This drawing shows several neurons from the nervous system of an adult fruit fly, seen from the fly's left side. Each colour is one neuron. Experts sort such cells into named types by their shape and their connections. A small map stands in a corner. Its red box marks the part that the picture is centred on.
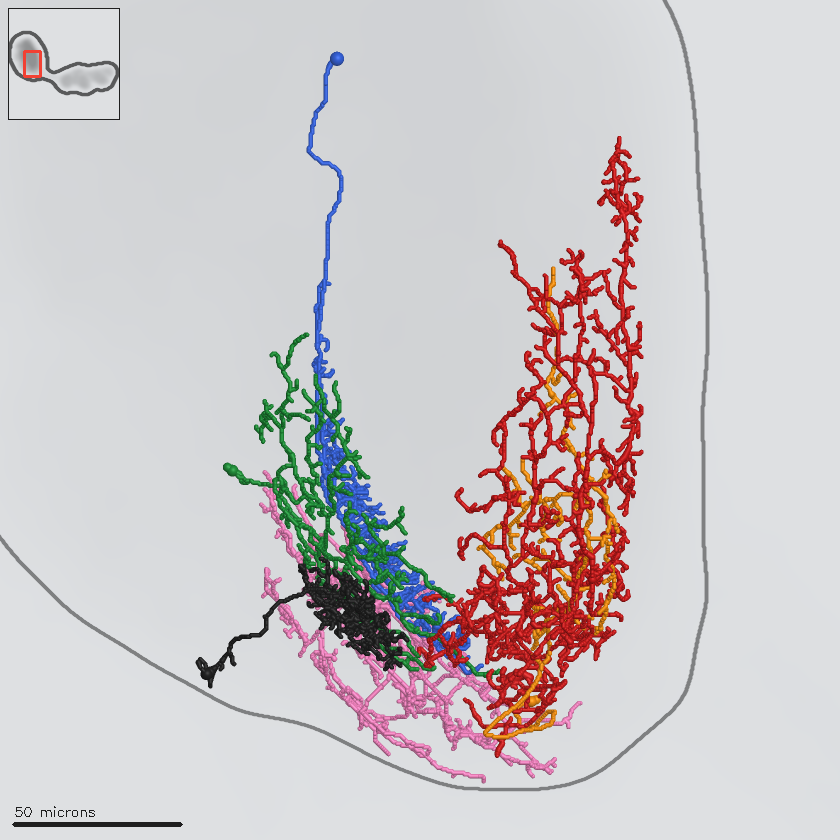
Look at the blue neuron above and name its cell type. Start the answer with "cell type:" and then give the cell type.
cell type: Pm2b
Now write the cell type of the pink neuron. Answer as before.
cell type: Mi18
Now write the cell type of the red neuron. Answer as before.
cell type: Mi20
